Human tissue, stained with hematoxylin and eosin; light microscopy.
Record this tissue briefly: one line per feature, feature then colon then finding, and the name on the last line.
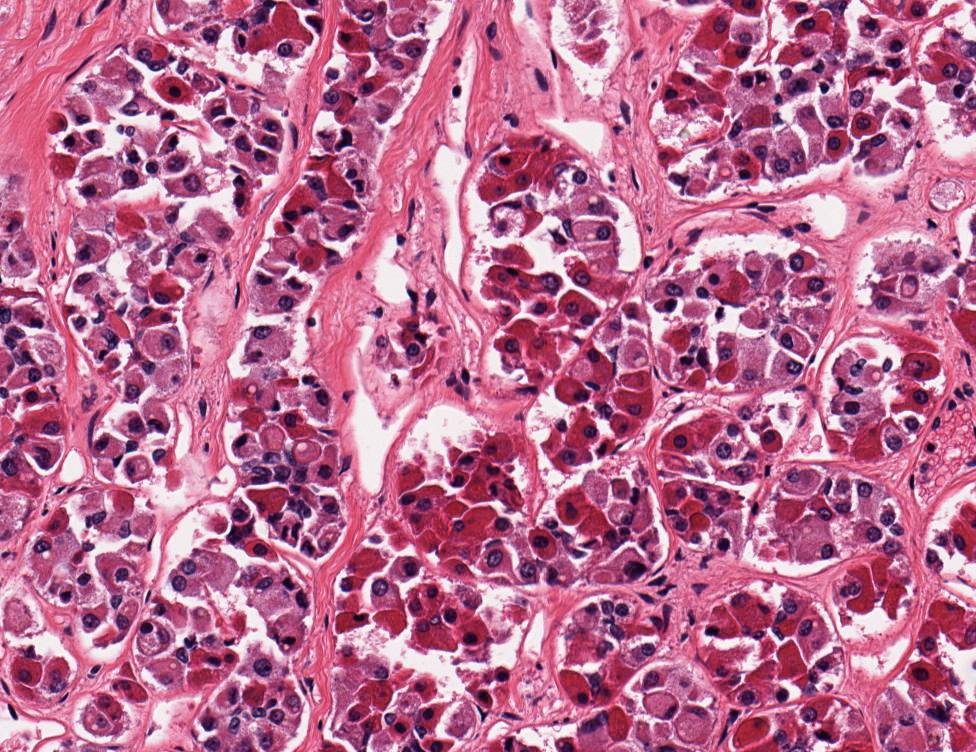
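Arrangement: rounded nests and cords, thin fibrous septa, whole field
Cytoplasm: intensely red and pale purple-grey cells intermingled within nests
Collagen: broader dense pink band, upper left corner
Lumens: none, no duct-like spaces in nests
Name: pituitary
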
